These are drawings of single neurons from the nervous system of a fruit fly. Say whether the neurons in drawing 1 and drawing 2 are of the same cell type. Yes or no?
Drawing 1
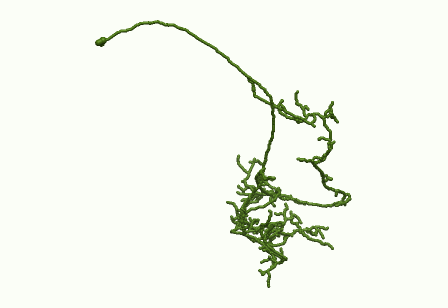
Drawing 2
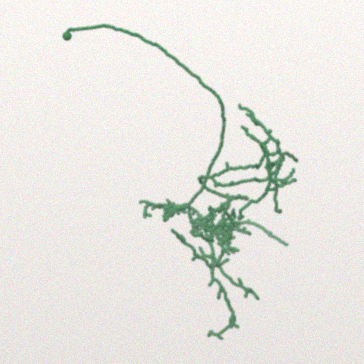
yes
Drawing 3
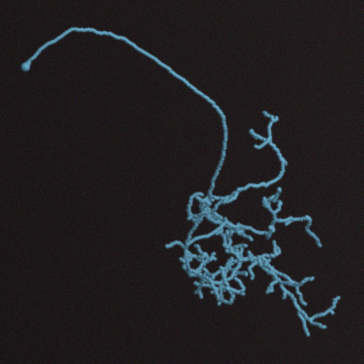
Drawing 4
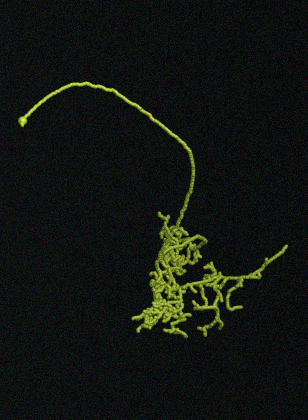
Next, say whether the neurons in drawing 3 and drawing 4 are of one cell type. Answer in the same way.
no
